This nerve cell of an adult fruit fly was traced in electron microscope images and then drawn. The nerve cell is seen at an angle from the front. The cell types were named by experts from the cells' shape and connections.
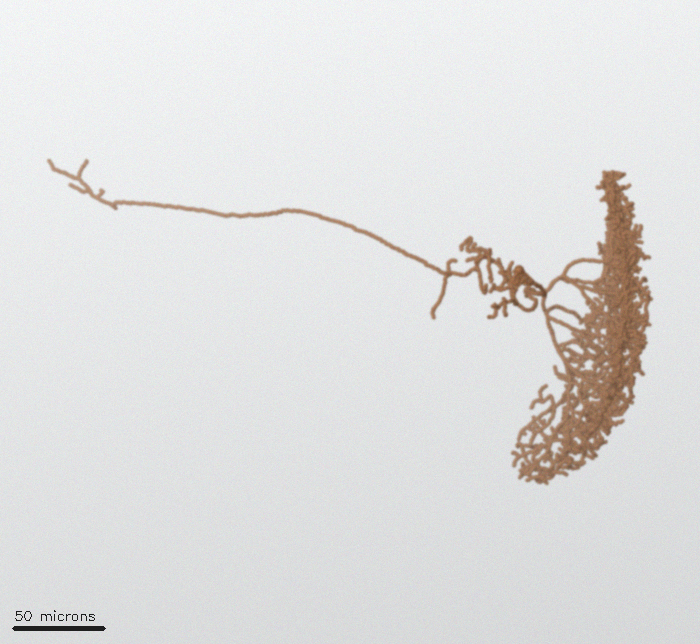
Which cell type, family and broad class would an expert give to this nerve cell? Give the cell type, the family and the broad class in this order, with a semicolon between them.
LT61a; hemilineage VLPl2_lateral; visual projection neuron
